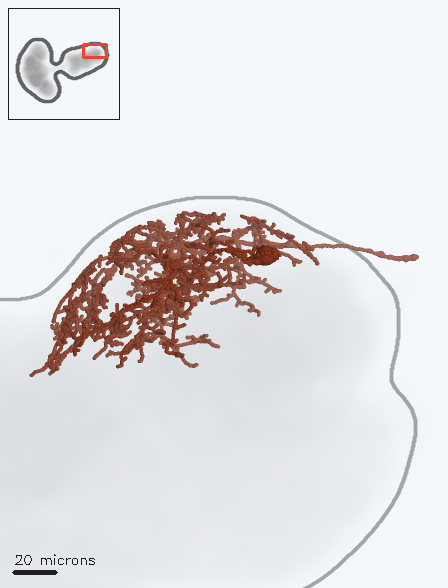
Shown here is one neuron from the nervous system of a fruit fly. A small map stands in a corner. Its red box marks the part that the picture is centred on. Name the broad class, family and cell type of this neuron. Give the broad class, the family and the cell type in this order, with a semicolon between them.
motor neuron of the nerve cord; hemilineage 24B.25B; MNhl29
